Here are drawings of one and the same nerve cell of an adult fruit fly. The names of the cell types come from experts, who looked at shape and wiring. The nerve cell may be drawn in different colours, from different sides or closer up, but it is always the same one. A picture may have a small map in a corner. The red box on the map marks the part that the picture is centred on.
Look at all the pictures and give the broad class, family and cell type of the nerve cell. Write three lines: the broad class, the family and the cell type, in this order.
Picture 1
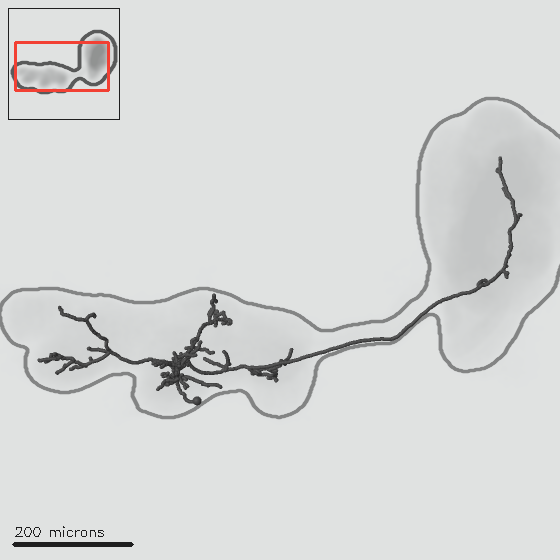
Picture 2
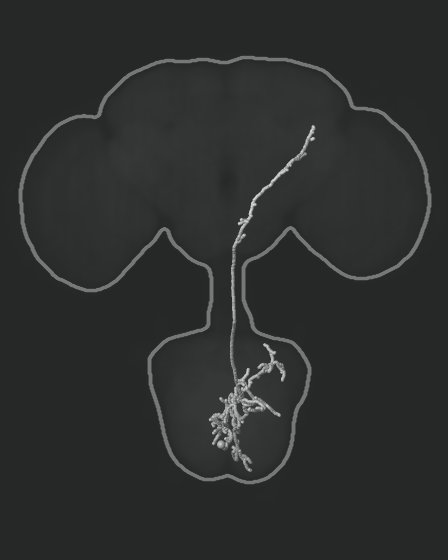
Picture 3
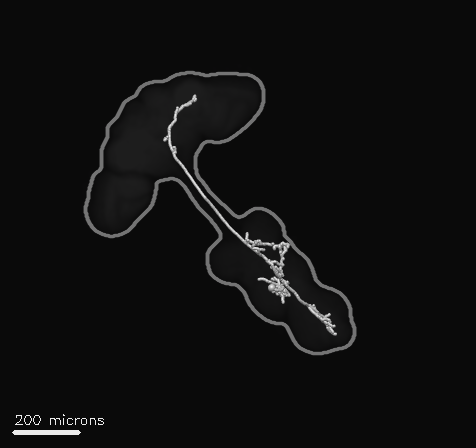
ascending neuron
hemilineage 05B
AN05B050_c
